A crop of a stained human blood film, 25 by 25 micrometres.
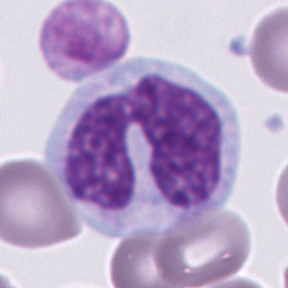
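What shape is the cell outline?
Roughly round, with a smooth edge.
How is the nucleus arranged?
Its two halves join across the top, the cleft opening toward the bottom.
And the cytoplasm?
Pale blue-grey, no coarse granules seen.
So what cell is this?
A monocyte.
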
